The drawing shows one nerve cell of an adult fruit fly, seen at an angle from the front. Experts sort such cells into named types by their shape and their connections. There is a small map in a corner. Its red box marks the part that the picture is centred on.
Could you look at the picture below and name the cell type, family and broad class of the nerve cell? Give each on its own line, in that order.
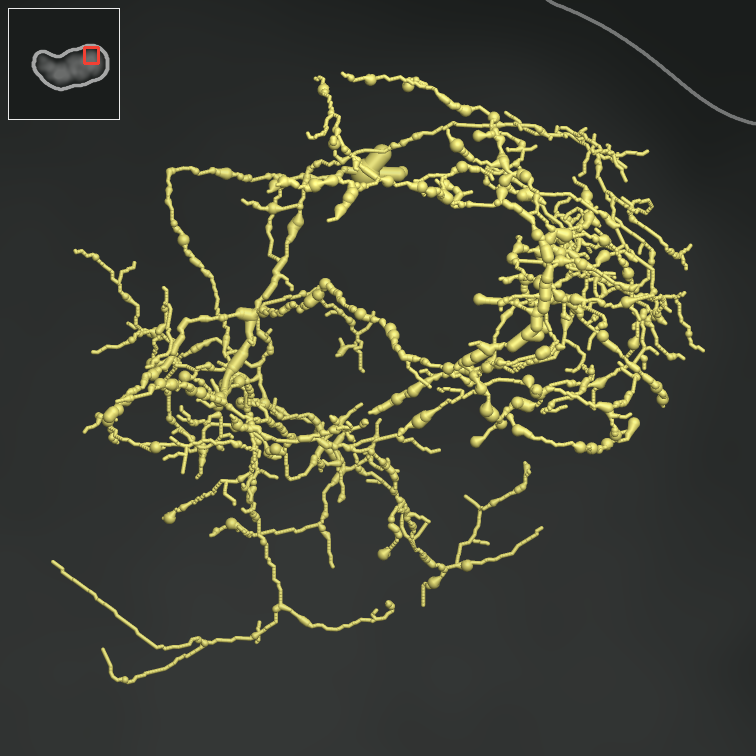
LHPV6p1
LHPV
central-brain intrinsic neuron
